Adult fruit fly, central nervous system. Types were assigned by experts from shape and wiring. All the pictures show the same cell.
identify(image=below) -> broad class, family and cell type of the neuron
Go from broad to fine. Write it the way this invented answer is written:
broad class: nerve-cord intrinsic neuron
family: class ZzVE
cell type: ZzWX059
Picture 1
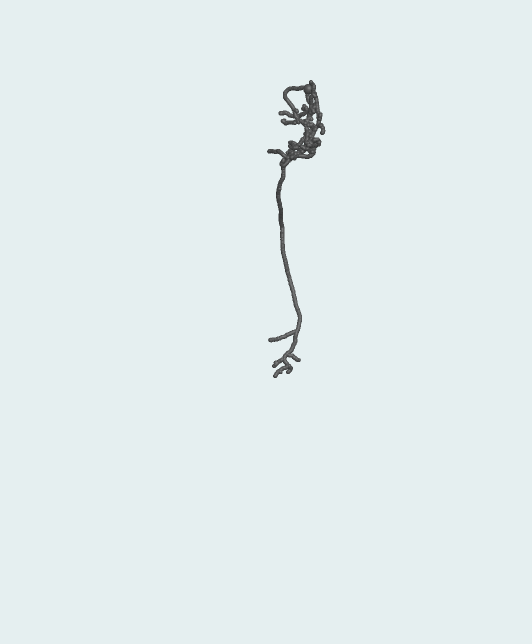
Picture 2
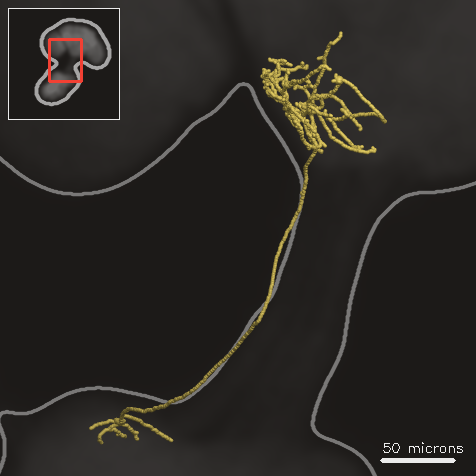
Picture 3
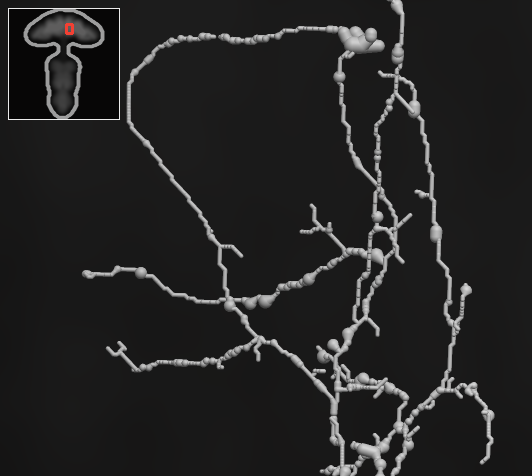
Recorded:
broad class: descending neuron
family: hemilineage MX12
cell type: DNg12_a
